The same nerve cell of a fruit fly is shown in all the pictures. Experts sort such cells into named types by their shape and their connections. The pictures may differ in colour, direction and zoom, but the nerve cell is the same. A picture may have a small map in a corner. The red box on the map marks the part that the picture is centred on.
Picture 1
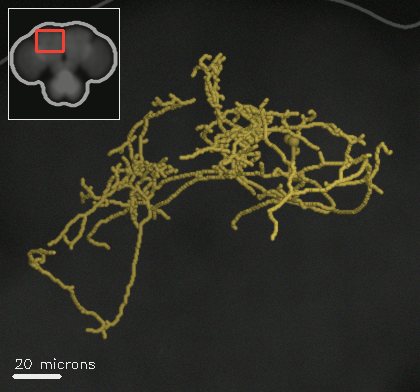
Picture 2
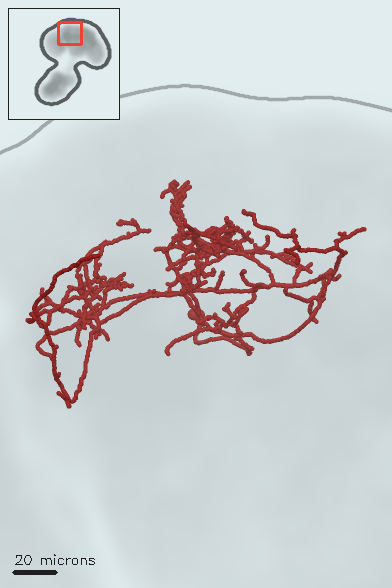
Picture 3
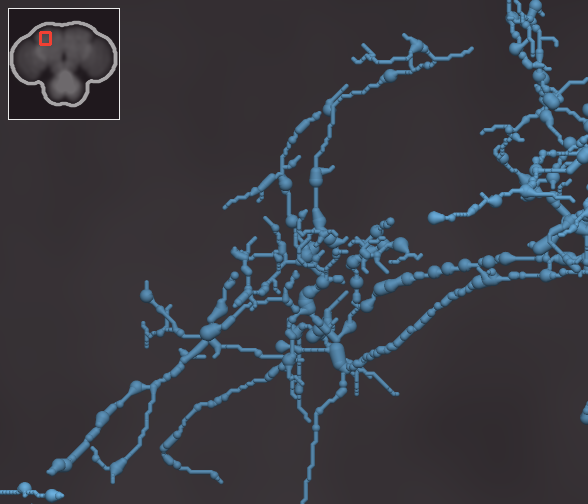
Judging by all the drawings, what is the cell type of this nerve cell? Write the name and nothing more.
CL234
